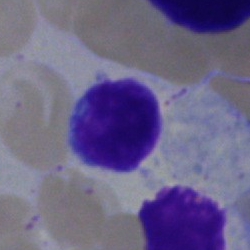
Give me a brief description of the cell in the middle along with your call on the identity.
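Round in outline, the cell has dense chromatin that stains deep purple. Almost no cytoplasm can be seen around the nucleus. No granules are present anywhere within the cell. The cell is a lymphocyte.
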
